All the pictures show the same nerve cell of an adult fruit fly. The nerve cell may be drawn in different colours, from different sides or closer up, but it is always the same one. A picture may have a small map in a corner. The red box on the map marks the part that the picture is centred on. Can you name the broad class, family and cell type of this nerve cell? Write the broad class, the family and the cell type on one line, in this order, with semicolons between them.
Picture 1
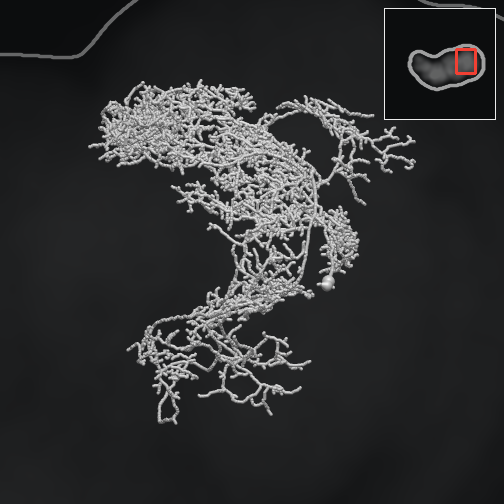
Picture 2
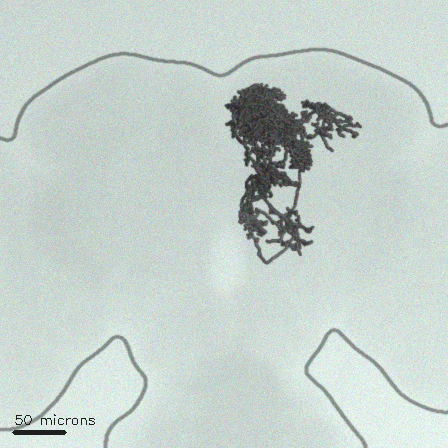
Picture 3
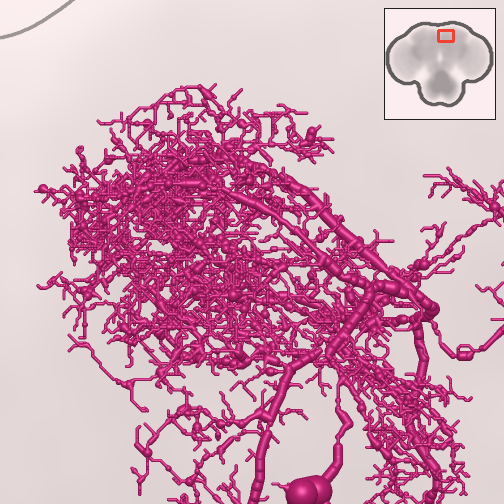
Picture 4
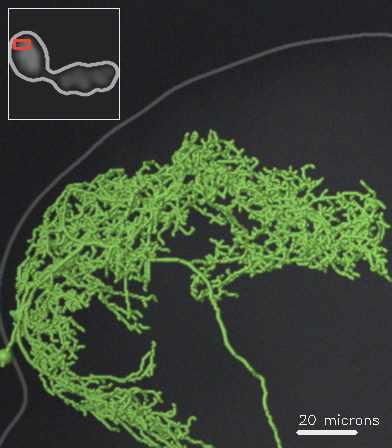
central-brain intrinsic neuron; MBON; MBON35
